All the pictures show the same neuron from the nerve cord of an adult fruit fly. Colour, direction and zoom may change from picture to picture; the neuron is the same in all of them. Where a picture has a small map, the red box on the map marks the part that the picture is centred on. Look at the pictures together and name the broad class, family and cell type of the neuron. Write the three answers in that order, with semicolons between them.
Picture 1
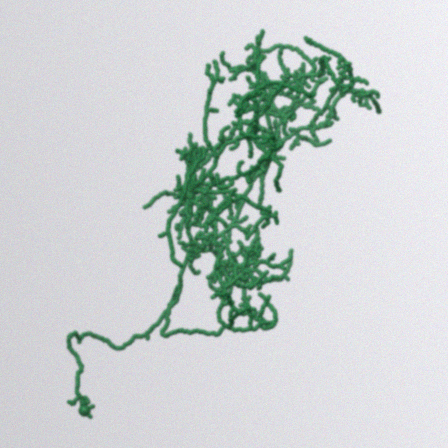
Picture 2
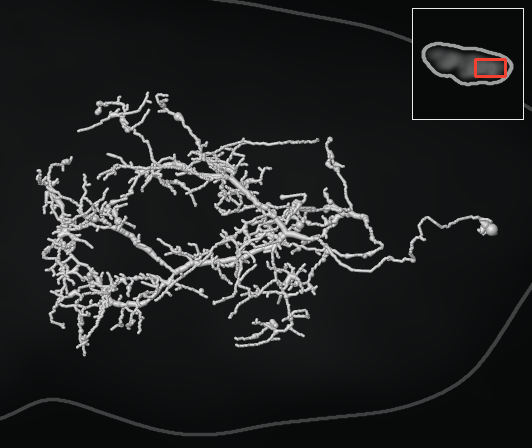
nerve-cord intrinsic neuron; hemilineage 01A; IN01A034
